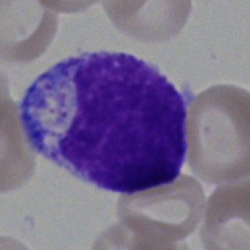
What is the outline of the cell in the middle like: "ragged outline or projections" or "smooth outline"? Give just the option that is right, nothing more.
Smooth outline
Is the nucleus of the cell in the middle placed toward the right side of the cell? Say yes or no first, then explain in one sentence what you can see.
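Yes. The nucleus sits off-centre, toward the right side of the cell.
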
